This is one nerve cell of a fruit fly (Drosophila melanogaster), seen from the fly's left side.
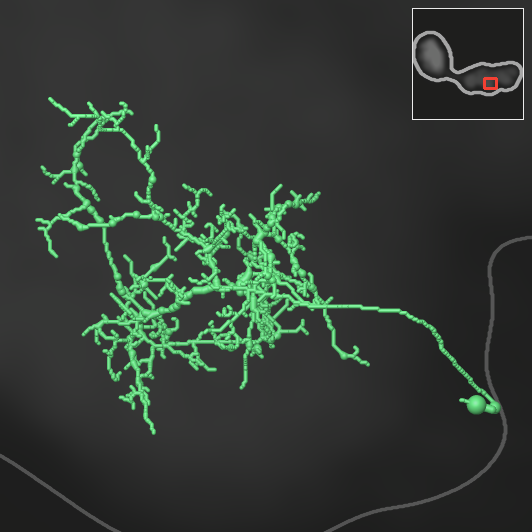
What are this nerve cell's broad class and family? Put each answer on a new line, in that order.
nerve-cord intrinsic neuron
hemilineage 20A.22A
